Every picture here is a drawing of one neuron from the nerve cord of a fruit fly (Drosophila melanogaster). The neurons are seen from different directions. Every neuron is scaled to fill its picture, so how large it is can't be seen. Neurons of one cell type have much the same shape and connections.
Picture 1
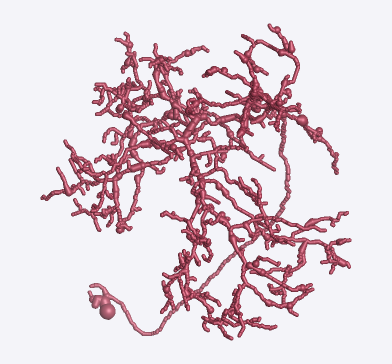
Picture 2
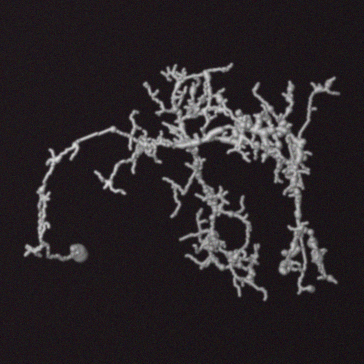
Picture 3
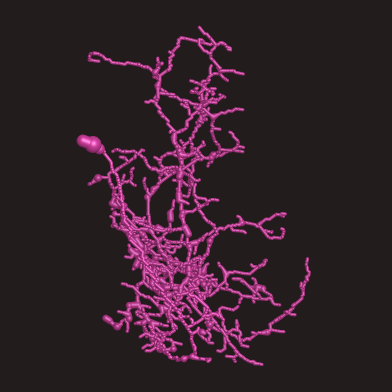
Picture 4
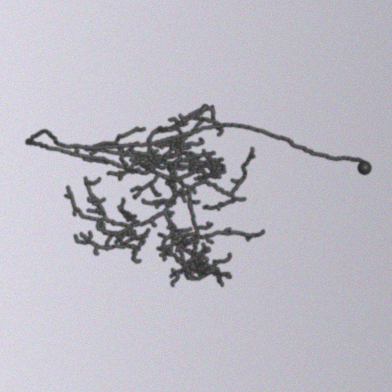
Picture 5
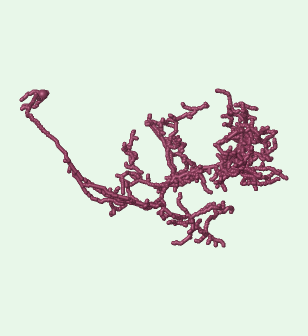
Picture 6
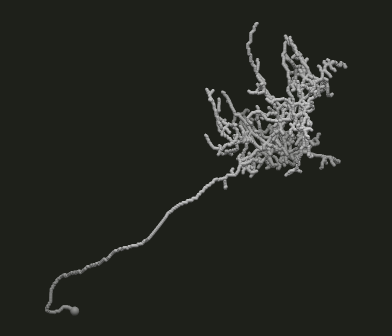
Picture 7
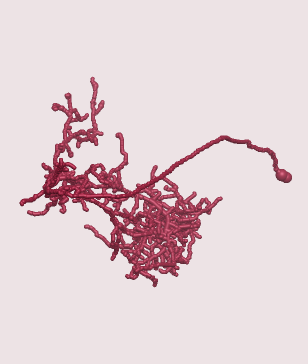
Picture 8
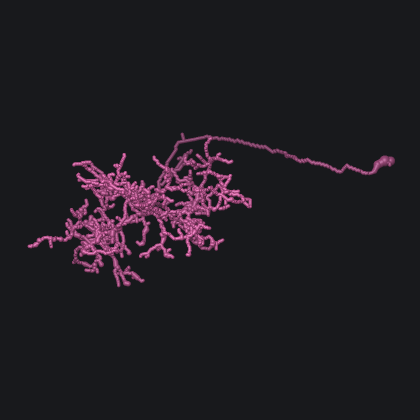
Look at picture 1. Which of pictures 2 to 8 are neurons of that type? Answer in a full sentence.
Picture 4, picture 5 and picture 8 are of the same cell type.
